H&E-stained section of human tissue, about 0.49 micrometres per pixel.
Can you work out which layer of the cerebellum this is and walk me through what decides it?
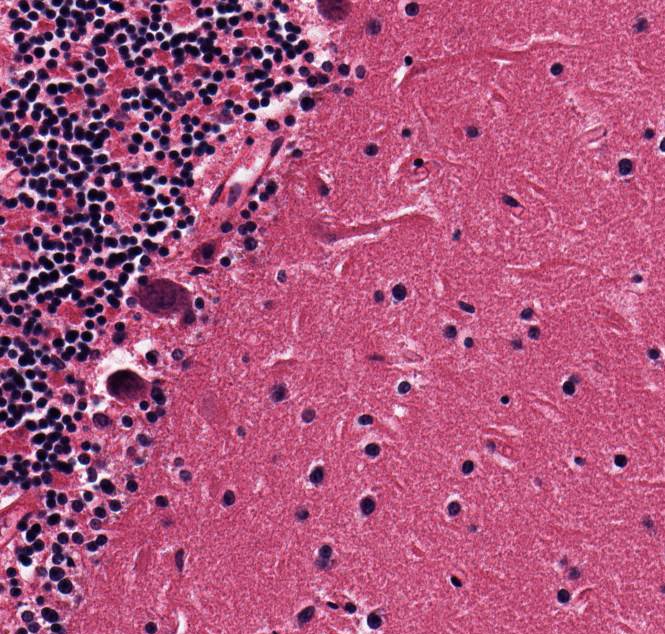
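So this is the molecular layer, the pale pink, sparsely nucleated tissue that fills all but the upper left.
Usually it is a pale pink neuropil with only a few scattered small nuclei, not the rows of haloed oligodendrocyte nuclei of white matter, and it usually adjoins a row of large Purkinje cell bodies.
Its border with a dense zone of small, round, dark nuclei with scant cytoplasm runs diagonally from top centre to the lower left edge. On that border, left side, sit two large neuron cell bodies with abundant purple cytoplasm.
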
